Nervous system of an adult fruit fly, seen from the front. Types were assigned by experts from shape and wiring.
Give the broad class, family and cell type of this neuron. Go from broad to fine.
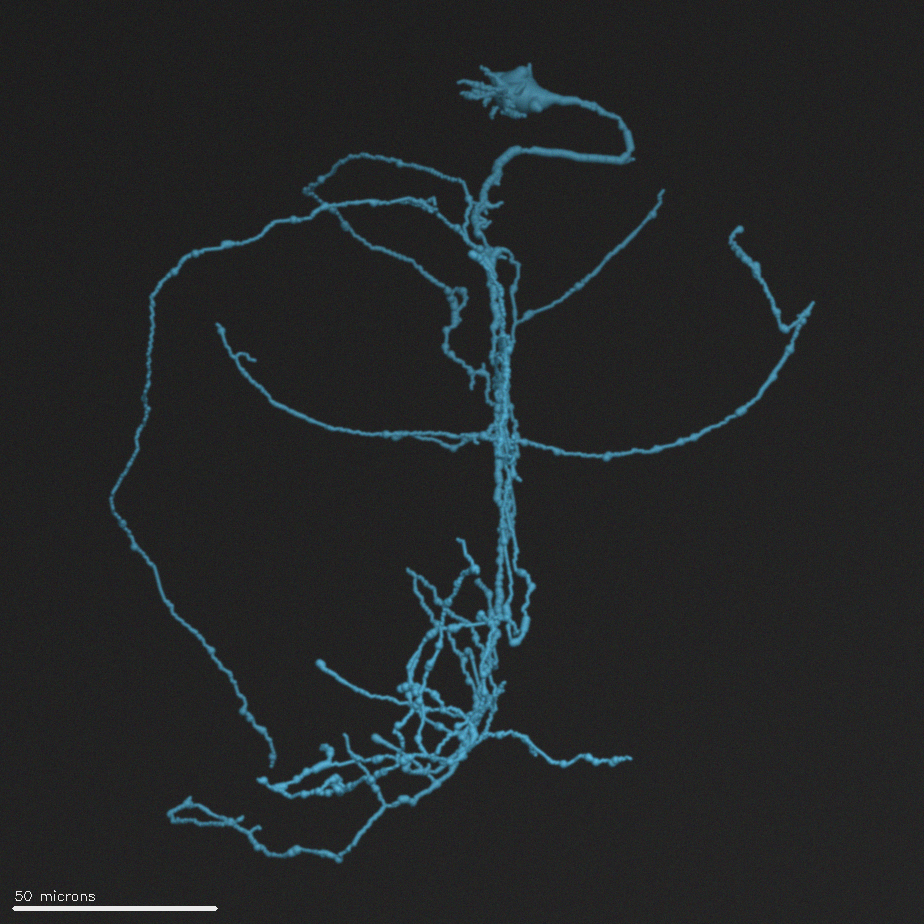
nerve-cord intrinsic neuron; hemilineage 09A; IN09A005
